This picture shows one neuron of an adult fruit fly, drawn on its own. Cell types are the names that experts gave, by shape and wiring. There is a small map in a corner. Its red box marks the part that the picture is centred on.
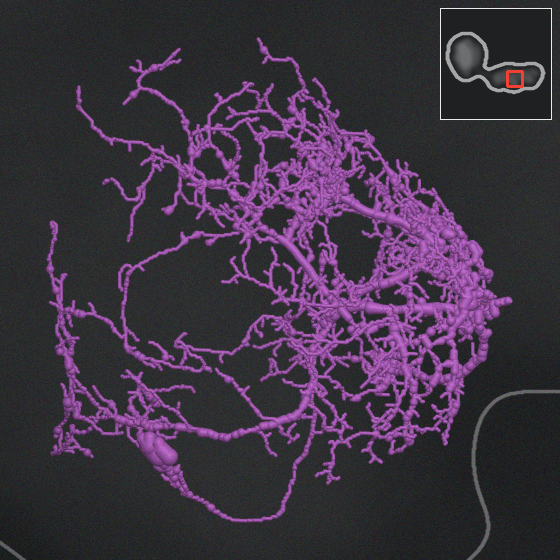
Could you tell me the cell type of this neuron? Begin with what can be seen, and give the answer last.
The cell body can be seen at the lower left of the picture. More than a hundred branch ends can be seen. It is a nerve-cord intrinsic neuron. Its cell type is IN13A010.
